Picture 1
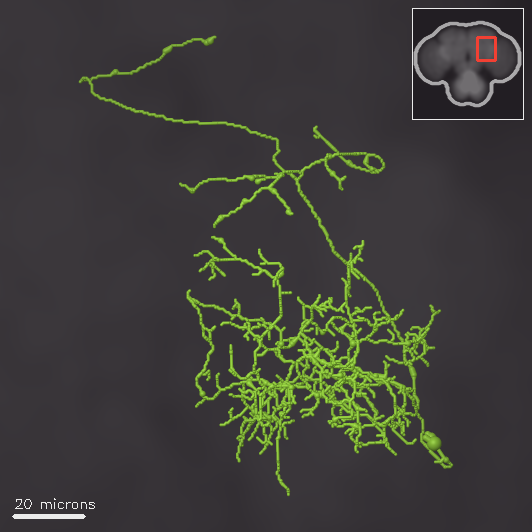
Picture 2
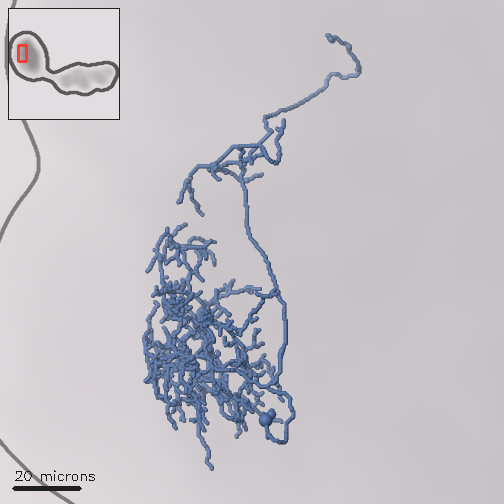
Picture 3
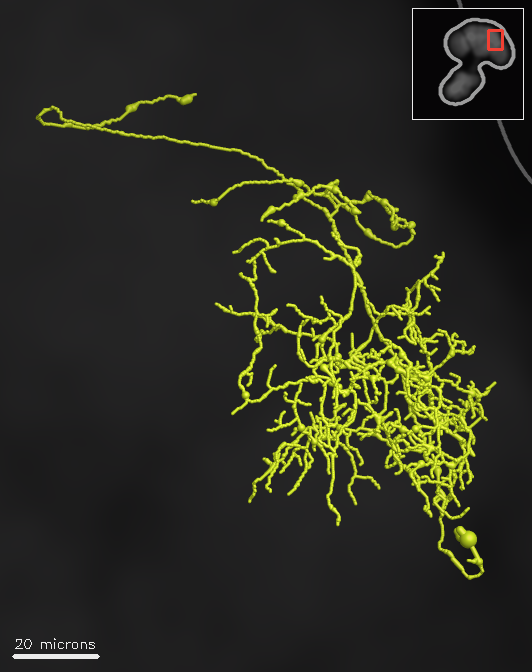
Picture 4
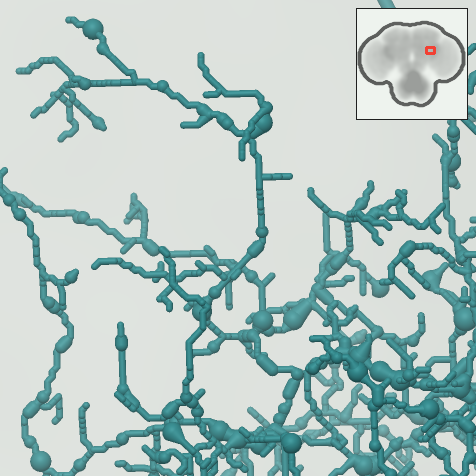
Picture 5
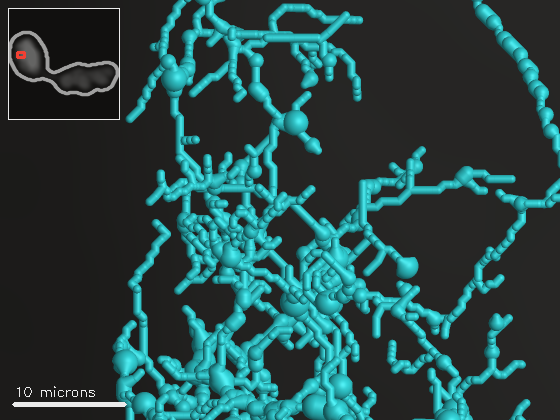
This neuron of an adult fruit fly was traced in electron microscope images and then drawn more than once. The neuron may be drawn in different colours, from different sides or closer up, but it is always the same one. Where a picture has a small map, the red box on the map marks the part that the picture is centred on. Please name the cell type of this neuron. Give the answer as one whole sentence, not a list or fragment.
On the level of cell type, this neuron is AVLP115.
